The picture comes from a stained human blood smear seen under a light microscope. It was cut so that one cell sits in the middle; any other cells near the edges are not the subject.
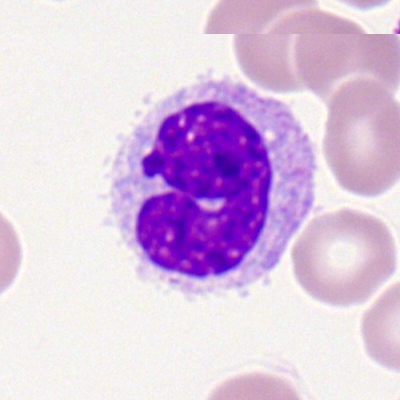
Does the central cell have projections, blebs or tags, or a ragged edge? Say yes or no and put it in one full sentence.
Yes, along its outline the cell is ragged or frayed, or has projections, blebs or tags.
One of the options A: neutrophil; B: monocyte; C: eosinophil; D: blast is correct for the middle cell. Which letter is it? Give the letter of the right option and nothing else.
B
